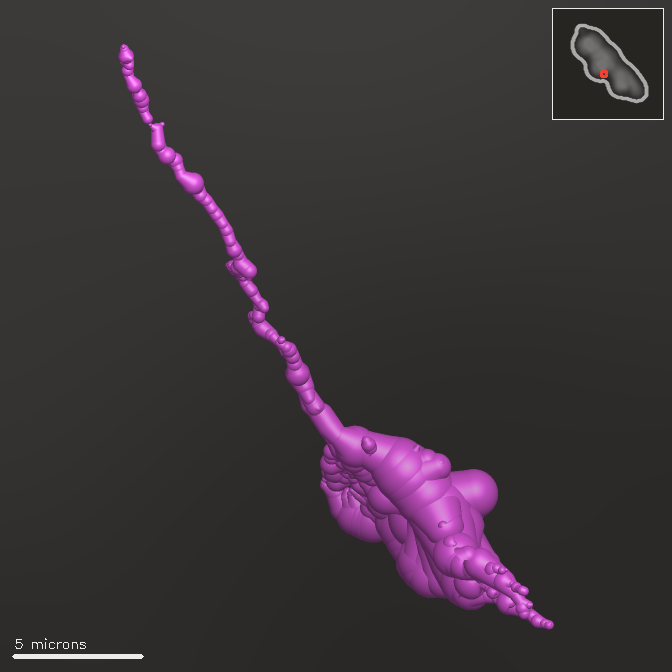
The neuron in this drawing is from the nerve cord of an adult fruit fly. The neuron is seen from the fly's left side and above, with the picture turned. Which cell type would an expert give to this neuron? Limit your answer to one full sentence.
This neuron represents the cell type SNta30.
